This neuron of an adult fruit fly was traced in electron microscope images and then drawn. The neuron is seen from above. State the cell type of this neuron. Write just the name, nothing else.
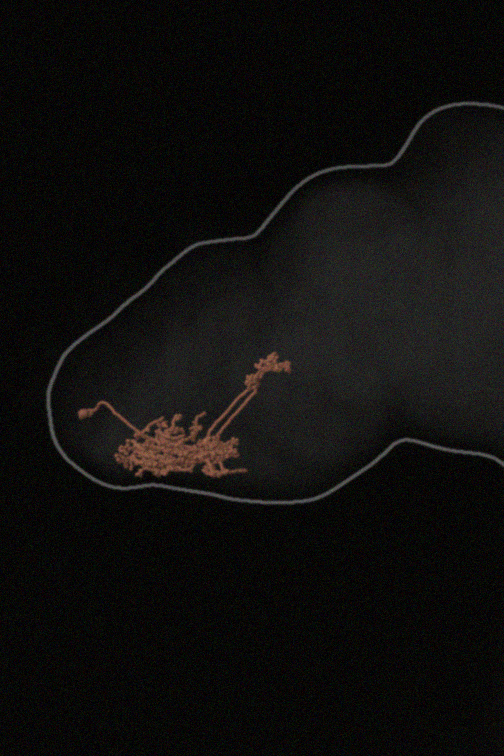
TmY16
